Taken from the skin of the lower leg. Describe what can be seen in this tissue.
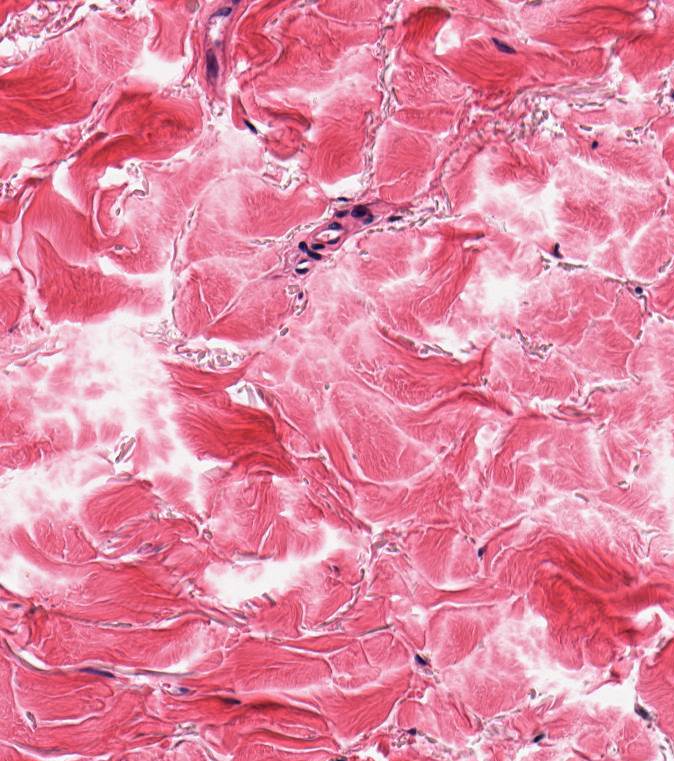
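Closely packed eosinophilic collagen bundles occupy the entire field; no epithelium is present. The bundles run in many different directions and are cut in varied planes. A fine wavy fibrillar texture is visible within them. Cells are sparse, limited to scattered small dark elongated nuclei in the narrow clefts between bundles.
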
